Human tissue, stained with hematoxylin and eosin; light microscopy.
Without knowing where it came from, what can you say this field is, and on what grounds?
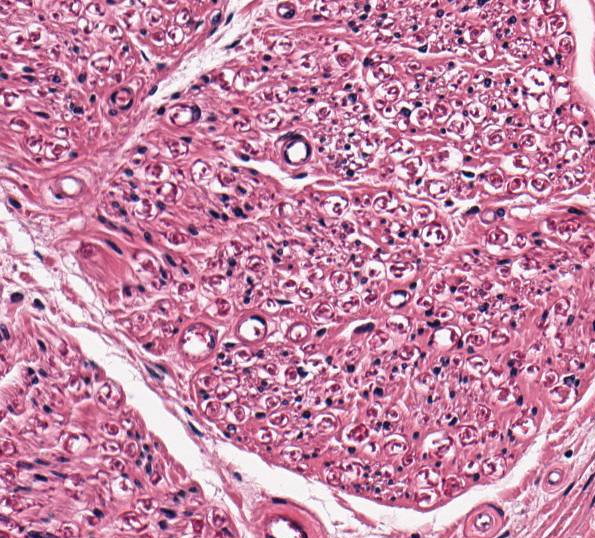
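I'd call this a nerve fascicle. Pink fibrous bands divide it into rounded compartments, the largest at centre and right. Each is packed with small cross-cut round profiles, a pale ring around a central pink dot.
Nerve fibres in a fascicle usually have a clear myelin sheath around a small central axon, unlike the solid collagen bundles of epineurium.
Small dark-blue oval and elongated nuclei lie scattered among them; the bands are wavy pink fibres with sparse elongated nuclei.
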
